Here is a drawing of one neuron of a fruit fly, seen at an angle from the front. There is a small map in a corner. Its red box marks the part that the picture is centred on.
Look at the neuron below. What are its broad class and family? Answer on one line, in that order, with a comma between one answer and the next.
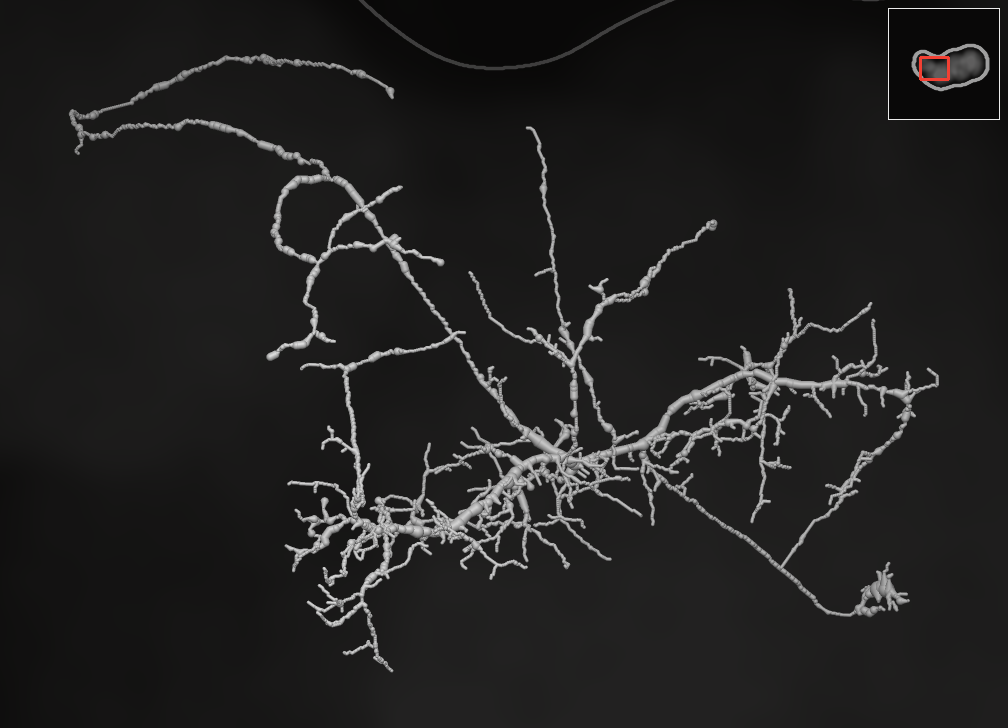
nerve-cord intrinsic neuron, hemilineage 08B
